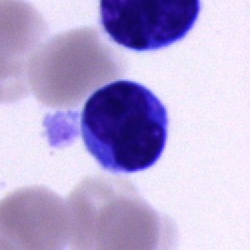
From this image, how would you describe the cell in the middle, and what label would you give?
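Looking closely, the cytoplasm is only a scant rim around the nucleus. It widens into a crescent at the lower left of the cell. I can't make out any granules in it. Against the left side there's a small pale purple granular fragment. This is a lymphocyte.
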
